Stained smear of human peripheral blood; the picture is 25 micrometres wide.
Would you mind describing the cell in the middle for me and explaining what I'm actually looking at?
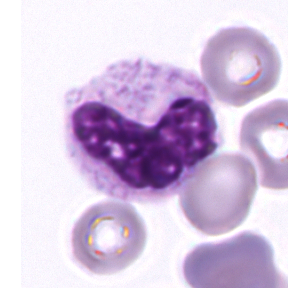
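Start with the nucleus: it bends like a horseshoe, its hollow side turned upward. Follow it along and you'll find one unbroken thick band, with no thin strands pinching it into lobes. The cytoplasm is a pale pinkish lilac, and most of it lies above the nucleus, inside the curve. Fine lilac granules are scattered all through it. You are looking at a band neutrophil.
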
